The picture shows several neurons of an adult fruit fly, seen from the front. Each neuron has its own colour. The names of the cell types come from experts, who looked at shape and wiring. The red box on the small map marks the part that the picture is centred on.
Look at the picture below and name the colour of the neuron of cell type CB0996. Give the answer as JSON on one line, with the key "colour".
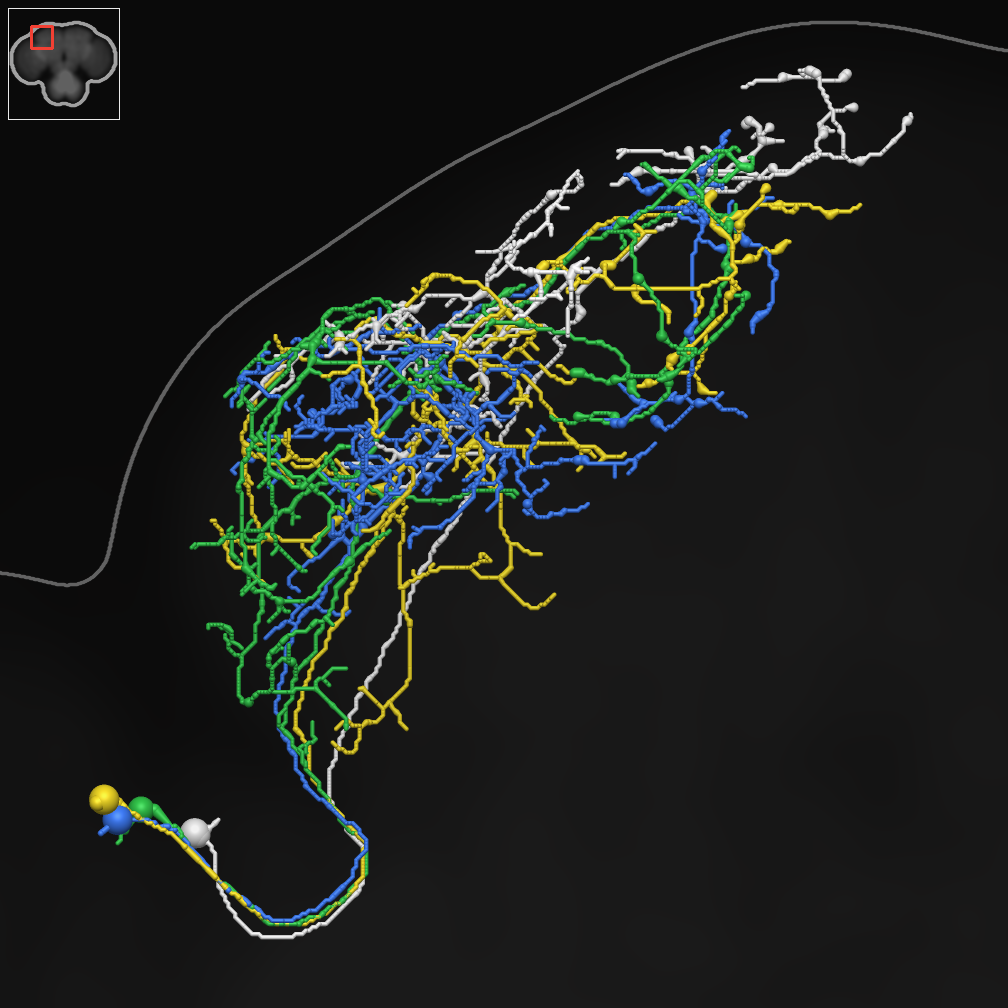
{"colour": "green"}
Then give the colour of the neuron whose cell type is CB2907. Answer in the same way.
{"colour": "yellow"}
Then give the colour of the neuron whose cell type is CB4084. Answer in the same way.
{"colour": "blue"}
